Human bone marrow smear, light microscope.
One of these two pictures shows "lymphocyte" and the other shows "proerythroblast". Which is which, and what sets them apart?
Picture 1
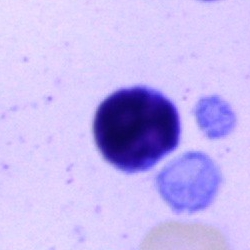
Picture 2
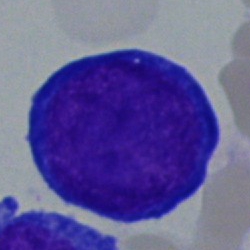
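Of the two, picture 2 is the proerythroblast and picture 1 the lymphocyte. The chromatin differs most: the lymphocyte is stained a dense, dark purple throughout with only faint paler patches, whereas the proerythroblast's chromatin is fine and evenly spread, without coarse clumps.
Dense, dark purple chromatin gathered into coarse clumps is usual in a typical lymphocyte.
No distinct rim of cytoplasm can be made out around the lymphocyte's nucleus, while the proerythroblast has a thin deep-blue rim.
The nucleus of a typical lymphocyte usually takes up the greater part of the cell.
Both cells are round and smooth in outline, and neither shows granules or vacuoles. Two smaller, pale lilac bodies lie close to the lymphocyte's right side, and a tiny white spot sits on the proerythroblast's upper edge.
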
